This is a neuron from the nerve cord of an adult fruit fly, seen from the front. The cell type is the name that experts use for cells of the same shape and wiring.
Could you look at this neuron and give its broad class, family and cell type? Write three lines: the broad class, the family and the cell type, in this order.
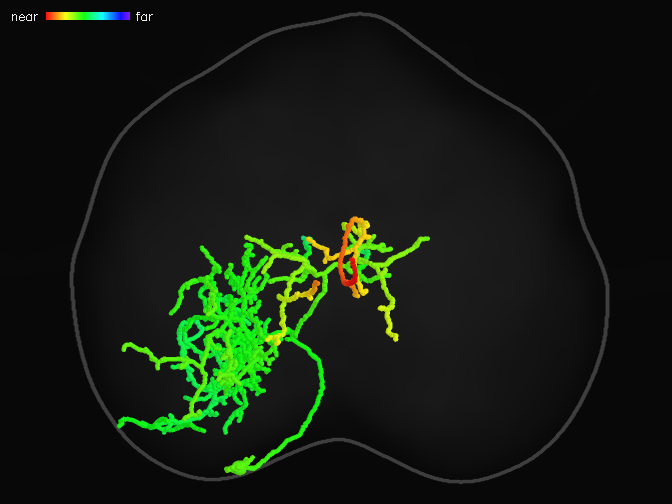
ascending neuron
hemilineage 05B
AN05B104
